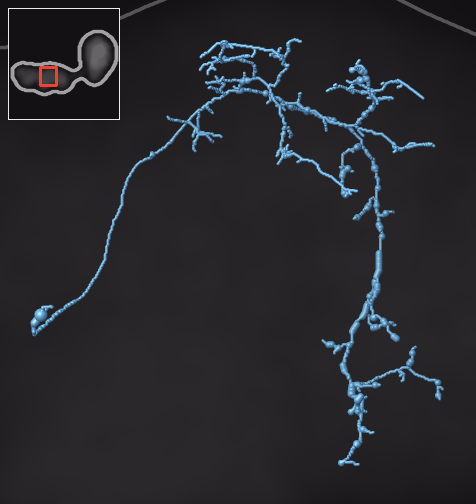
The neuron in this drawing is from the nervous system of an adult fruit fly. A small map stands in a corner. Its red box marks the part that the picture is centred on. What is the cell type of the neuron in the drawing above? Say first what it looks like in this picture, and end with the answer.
The cell body is on the left of the picture. The picture shows dozens of branch ends. This is a nerve-cord intrinsic neuron. The cell type is IN03B071.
